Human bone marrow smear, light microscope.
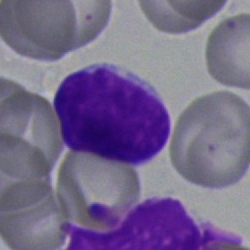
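Lymphocyte: look at the cell in the middle, and notice how its nucleus fills almost all of it. The outline is rounded, roughly oval and smooth-edged. Cytoplasm is scant, just a thin paler rim along the upper right edge. The chromatin stains deep purple and looks dense.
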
